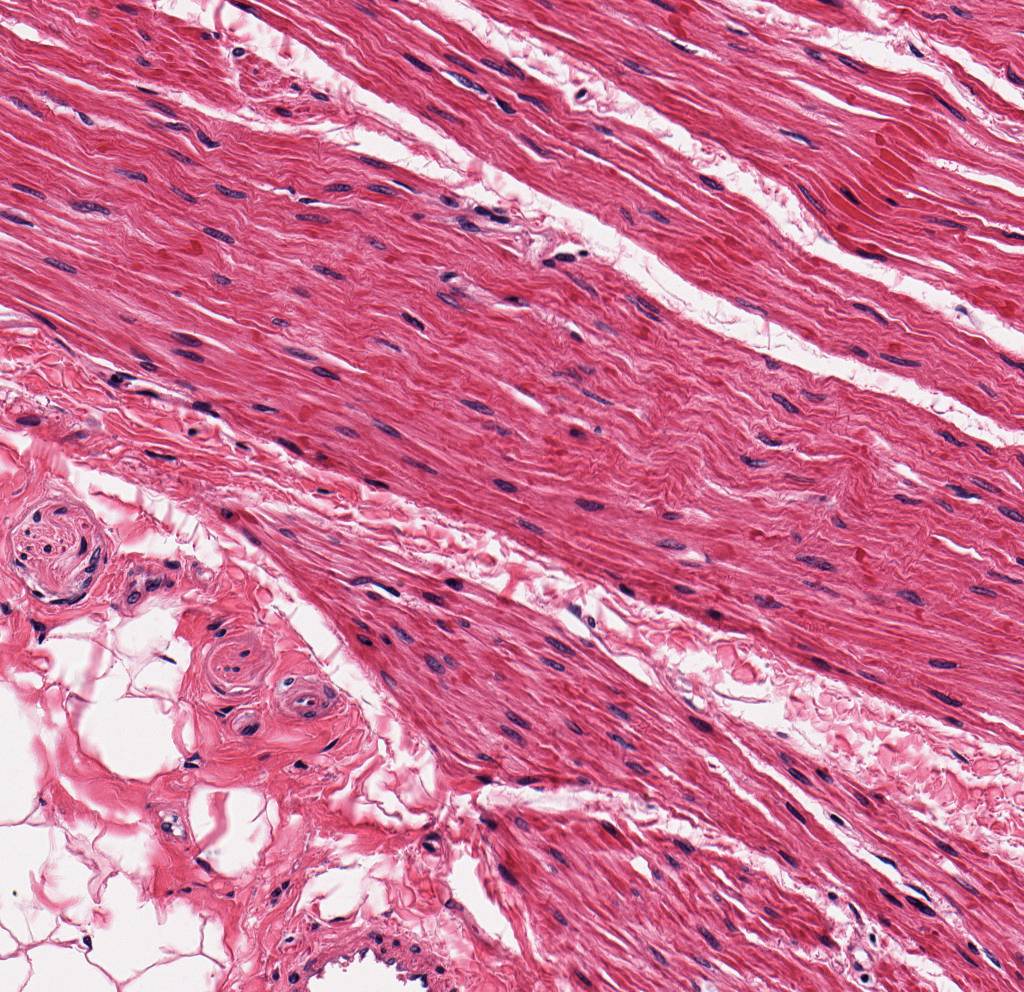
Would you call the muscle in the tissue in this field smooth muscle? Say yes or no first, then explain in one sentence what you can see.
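Yes. Bundles of smooth muscle fill most of the field and run diagonally from upper left to lower right.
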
